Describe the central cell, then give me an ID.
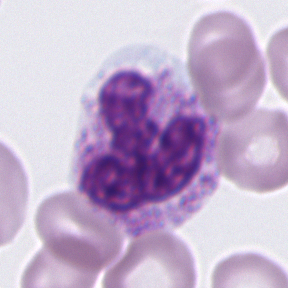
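Take your time with the nucleus: it is divided into three lobes that are joined together, and you won't find any nucleoli in it. Now the cytoplasm, where small violet granules are scattered throughout and no vacuoles appear. We call this a segmented neutrophil.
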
